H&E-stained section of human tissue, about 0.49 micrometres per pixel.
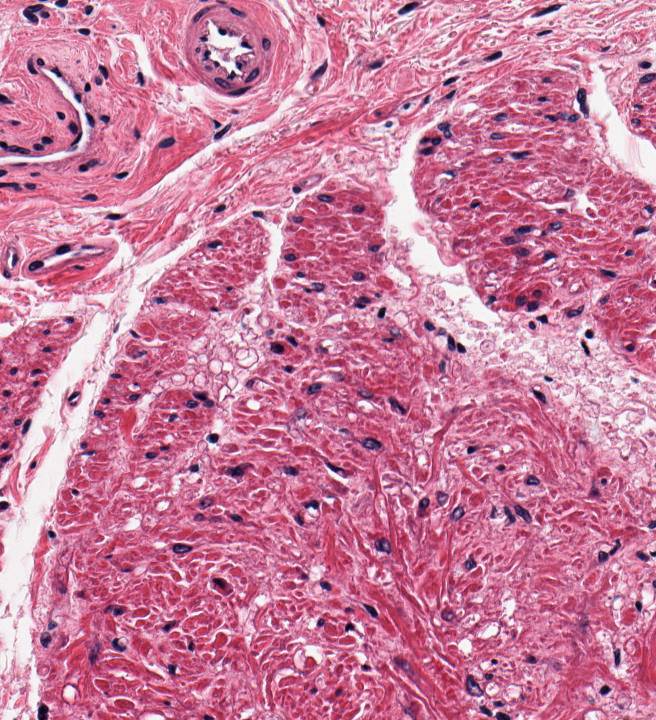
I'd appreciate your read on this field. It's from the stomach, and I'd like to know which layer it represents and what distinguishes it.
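That's smooth muscle. The cytoplasm takes a strong pink, and dark ovoid to elongated nuclei sit singly through the bundles.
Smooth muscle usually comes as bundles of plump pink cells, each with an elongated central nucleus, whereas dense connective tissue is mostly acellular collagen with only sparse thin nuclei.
Small clear vacuoles dot the middle of the field.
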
